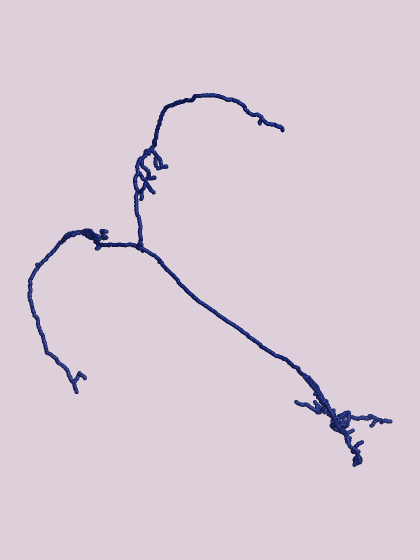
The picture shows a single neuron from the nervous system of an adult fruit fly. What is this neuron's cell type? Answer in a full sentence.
The cell type is FLA004m.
